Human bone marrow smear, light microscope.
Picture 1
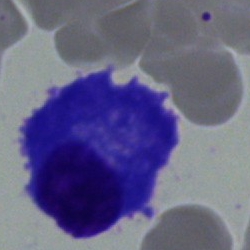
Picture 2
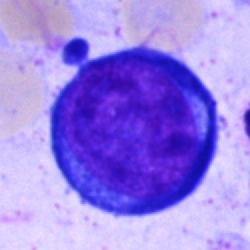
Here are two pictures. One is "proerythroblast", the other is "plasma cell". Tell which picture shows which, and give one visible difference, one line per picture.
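Picture 1 – plasma cell. The cytoplasm is plentiful and takes up more than half of the cell.
Picture 2 – proerythroblast. The cytoplasm forms only a narrow rim around the nucleus.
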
